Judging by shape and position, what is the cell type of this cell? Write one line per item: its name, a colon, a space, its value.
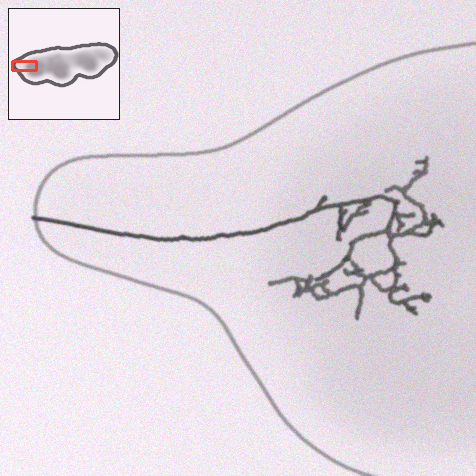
cell type: DNge077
